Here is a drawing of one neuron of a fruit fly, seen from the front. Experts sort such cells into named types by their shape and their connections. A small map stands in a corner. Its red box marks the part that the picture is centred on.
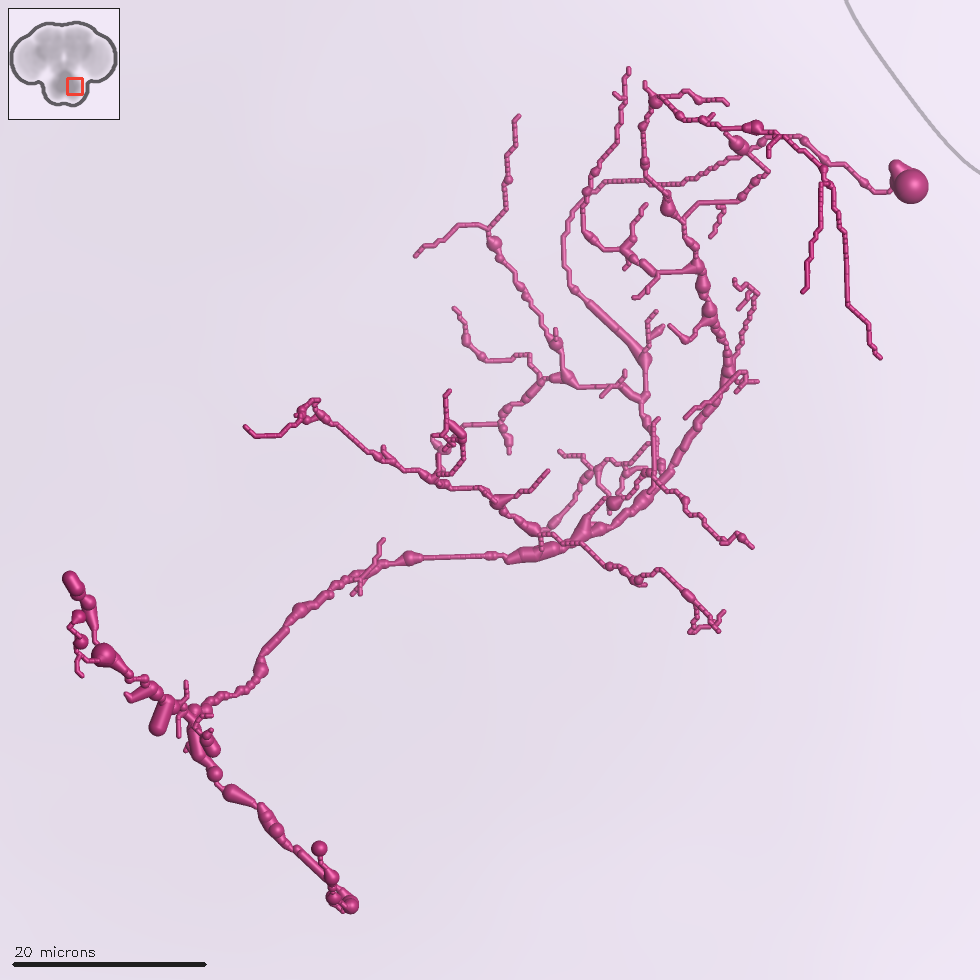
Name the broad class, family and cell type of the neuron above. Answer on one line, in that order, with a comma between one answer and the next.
nerve-cord intrinsic neuron, hemilineage 19A, IN19A086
